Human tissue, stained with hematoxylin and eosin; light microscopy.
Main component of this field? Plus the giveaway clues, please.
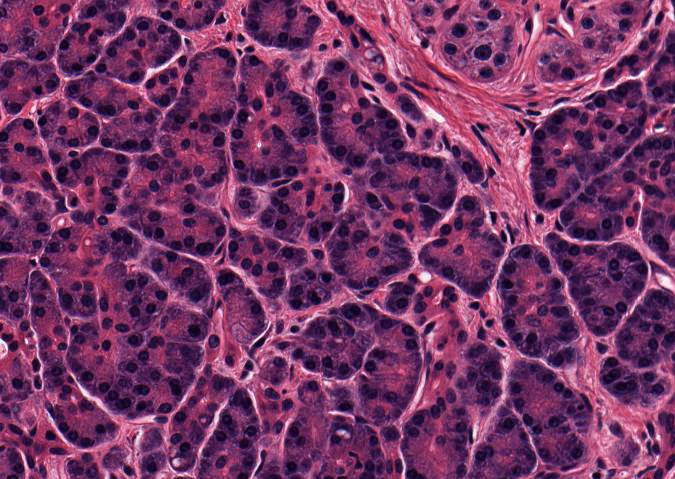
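Tissue: exocrine pancreas. Acinar cells pyramidal, nuclei toward the cell base; nuclei small, round, darkly stained.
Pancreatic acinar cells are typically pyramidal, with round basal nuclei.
Cytoplasm dense, finely granular, purple-pink. Band of wavy pink collagen fibres crosses the upper right diagonally.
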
